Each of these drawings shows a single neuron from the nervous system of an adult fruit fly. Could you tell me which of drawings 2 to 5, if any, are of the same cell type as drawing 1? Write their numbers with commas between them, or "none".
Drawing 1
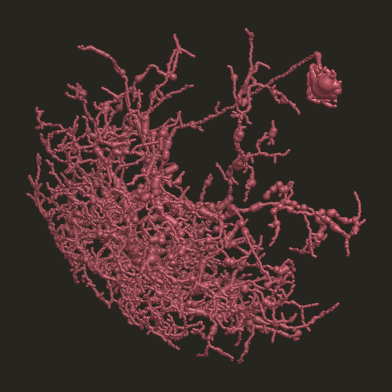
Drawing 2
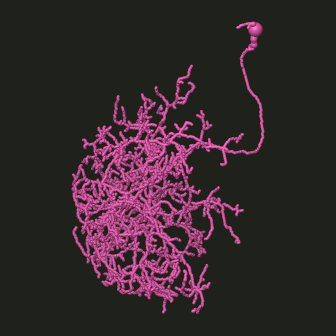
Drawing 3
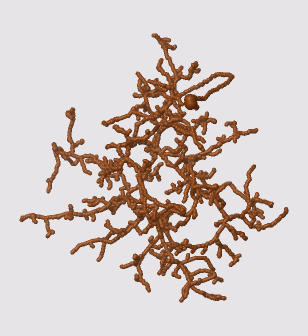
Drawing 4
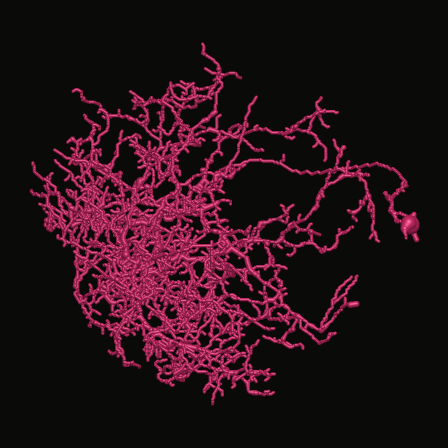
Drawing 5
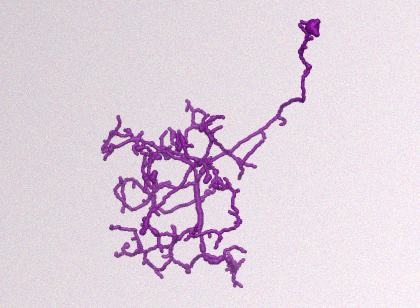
2, 4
